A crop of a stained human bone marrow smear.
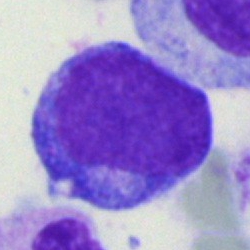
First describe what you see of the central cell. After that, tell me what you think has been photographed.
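Fine, fairly even chromatin runs right through the nucleus, and the cytoplasm stains blue with no distinct granules in it. Bits of other cells sit at the top right and bottom left edges of the picture. That's a blast.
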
